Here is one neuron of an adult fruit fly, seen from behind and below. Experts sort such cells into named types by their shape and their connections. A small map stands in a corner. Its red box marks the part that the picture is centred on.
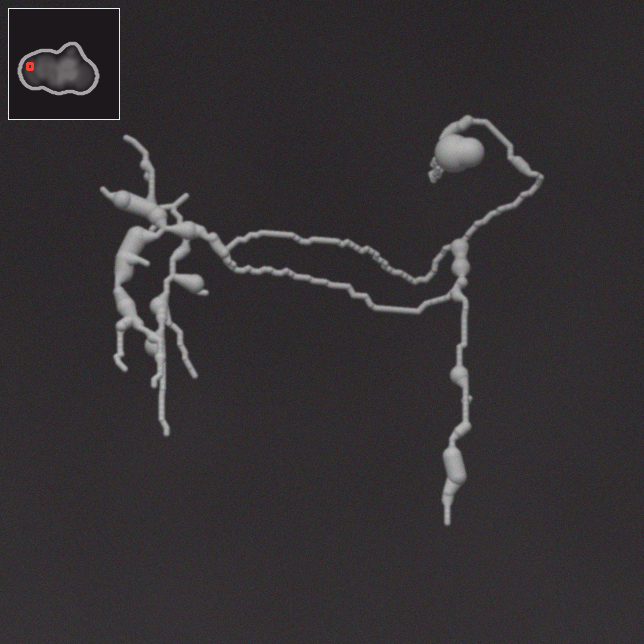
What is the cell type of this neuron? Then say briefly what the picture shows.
It is of cell type T4c. This is an optic-lobe intrinsic neuron. As drawn here it is about as wide as it is tall.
